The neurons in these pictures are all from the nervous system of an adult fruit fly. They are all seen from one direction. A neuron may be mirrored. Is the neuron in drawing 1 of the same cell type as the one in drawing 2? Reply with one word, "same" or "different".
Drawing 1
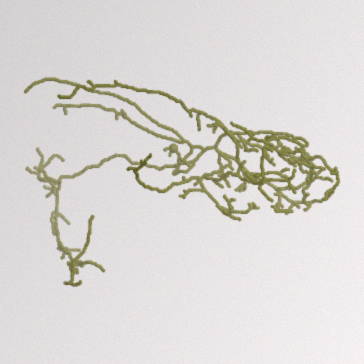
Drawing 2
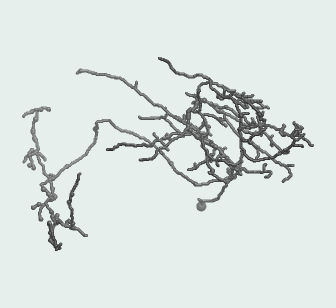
same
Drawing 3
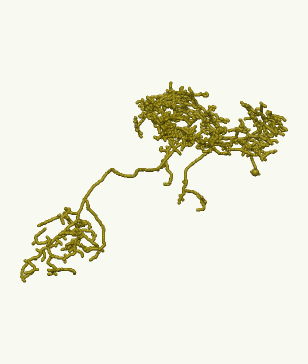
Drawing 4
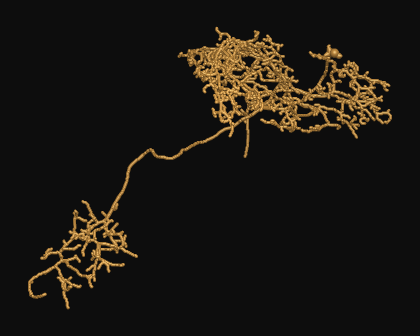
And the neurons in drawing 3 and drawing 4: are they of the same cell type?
same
